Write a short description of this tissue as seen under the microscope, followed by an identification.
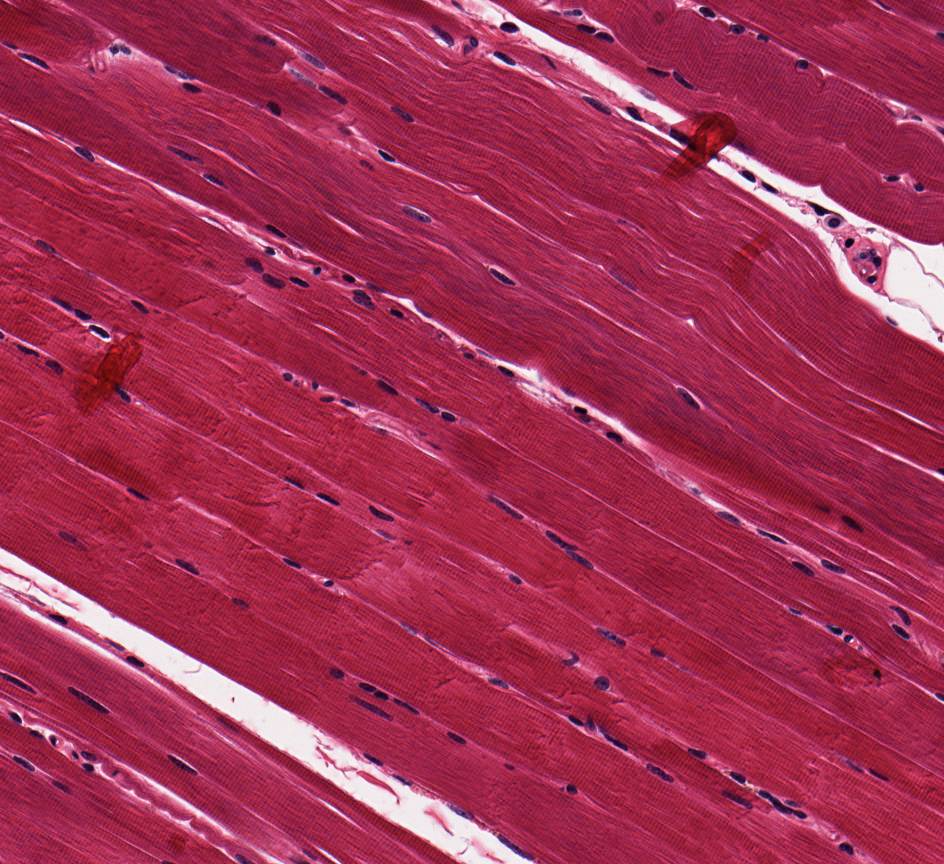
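Long parallel fibres cross the whole field diagonally, from upper left to lower right. Their cytoplasm stains deep pink-red throughout. The nuclei are dark purple and elongated, aligned with the long axis of the fibres, and lie at the fibre edges rather than in their centres. The tissue is skeletal muscle.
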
